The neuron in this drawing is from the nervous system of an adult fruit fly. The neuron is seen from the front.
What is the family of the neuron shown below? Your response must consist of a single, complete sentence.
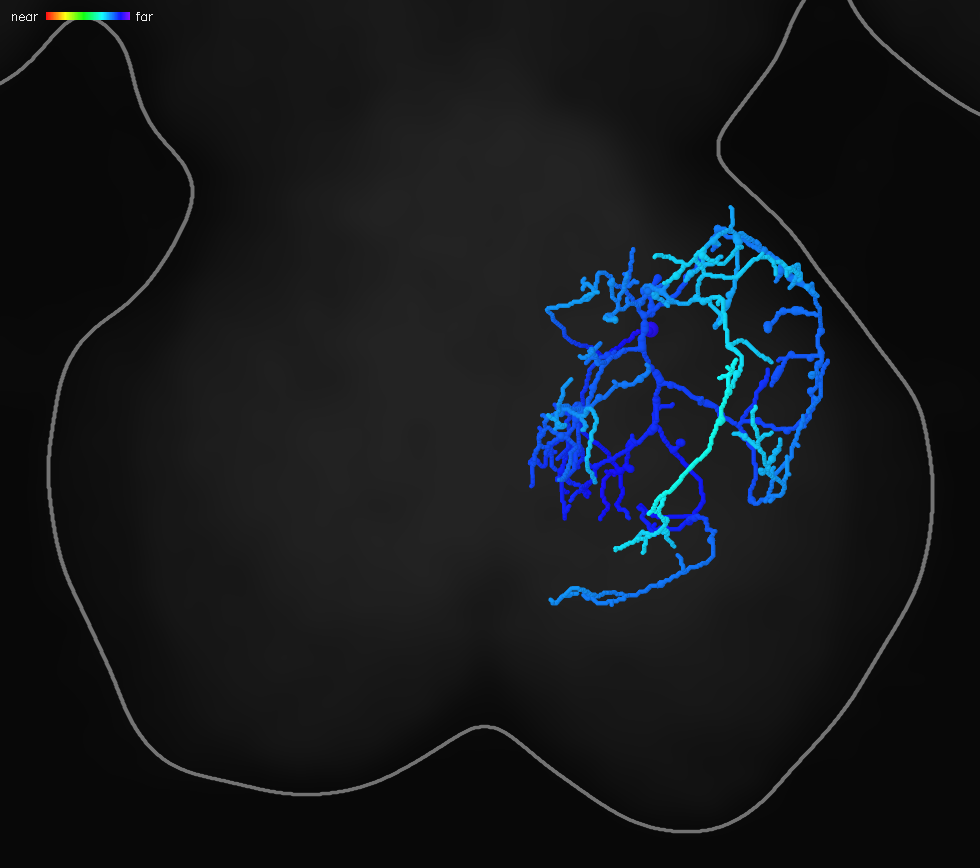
In family hemilineage 03A, this neuron is included.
